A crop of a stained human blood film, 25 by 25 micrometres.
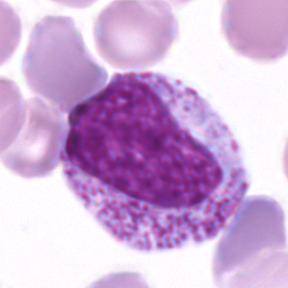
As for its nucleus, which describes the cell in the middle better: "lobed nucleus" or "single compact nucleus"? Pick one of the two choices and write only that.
Single compact nucleus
